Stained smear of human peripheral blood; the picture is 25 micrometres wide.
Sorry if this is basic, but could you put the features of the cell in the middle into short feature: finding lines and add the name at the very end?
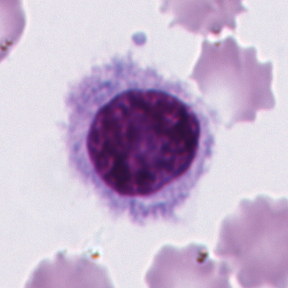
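Border: fringed all the way round with fine hair-like projections
Cell size: about 13 micrometres across, as I measure it
Nucleus outline: round and smooth, no notch or fold that I can find
Nucleus size: about 10 micrometres across
Nucleus position: near the centre, cytoplasm rim on every side
Nucleus share of area: about 60%
Chromatin: finely mottled, not gathered into coarse dark blocks
Name: hairy cell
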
